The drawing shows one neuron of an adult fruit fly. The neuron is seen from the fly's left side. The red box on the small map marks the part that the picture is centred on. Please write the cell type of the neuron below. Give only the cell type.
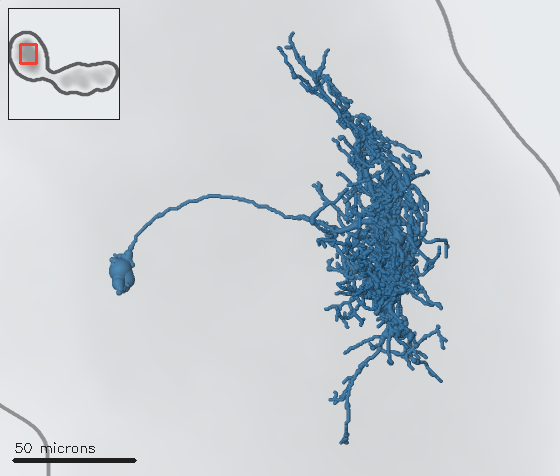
IB008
